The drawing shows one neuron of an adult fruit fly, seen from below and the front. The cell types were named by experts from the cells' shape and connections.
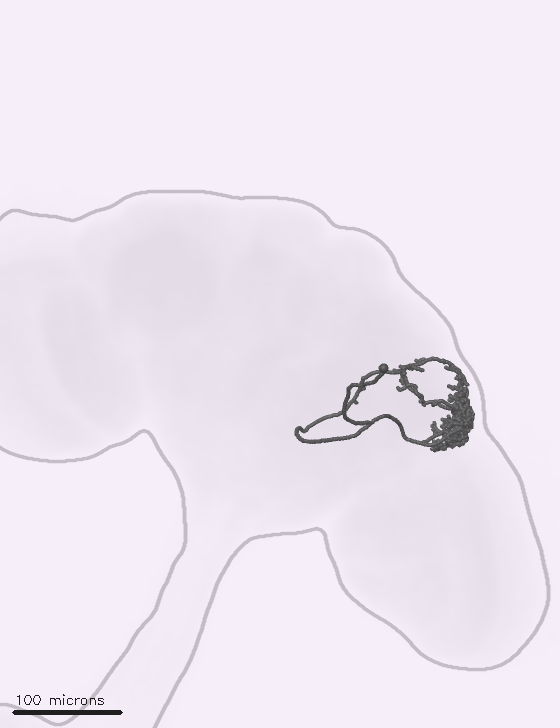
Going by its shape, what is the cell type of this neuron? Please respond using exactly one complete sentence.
This neuron carries the cell type designation AVLP454_b3.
